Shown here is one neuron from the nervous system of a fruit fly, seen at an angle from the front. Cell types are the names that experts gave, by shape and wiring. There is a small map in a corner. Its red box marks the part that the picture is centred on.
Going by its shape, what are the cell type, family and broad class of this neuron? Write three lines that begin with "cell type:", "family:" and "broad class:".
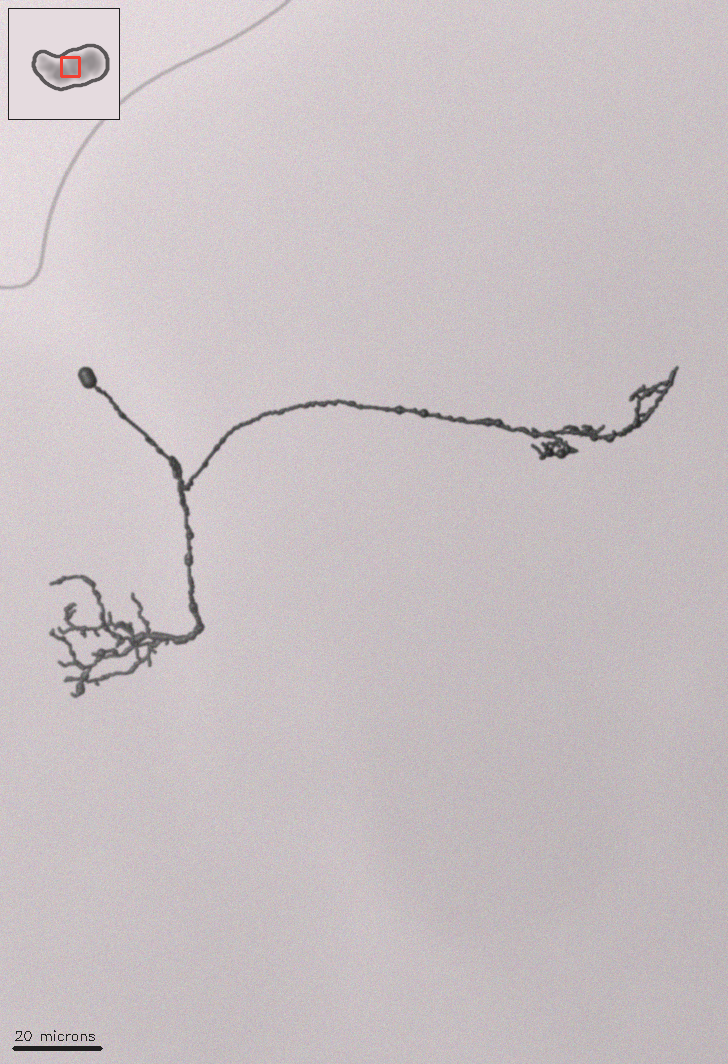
cell type: LC10a
family: hemilineage VPNd2
broad class: visual projection neuron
